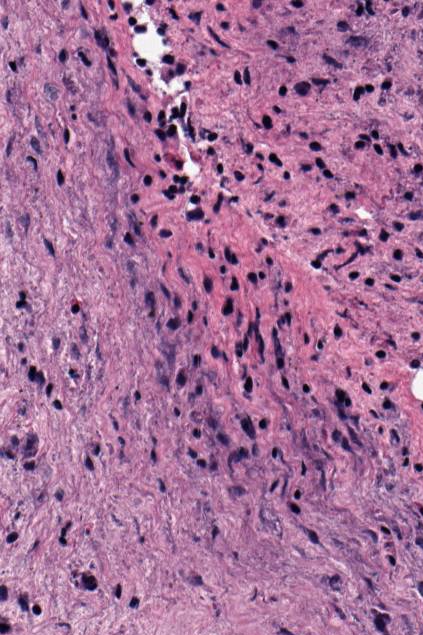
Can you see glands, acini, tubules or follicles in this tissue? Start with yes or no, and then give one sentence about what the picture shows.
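No. The whole field is fibrous stroma, with no epithelium or glands anywhere in it.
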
